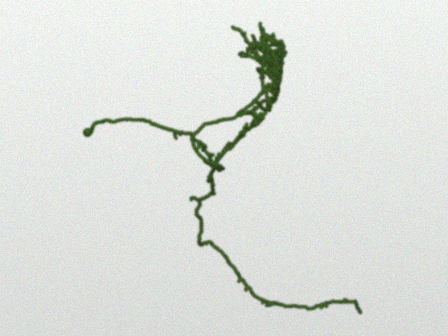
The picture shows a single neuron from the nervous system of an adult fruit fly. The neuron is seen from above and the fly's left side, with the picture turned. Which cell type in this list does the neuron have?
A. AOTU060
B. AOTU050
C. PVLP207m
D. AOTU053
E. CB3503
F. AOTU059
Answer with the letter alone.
E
